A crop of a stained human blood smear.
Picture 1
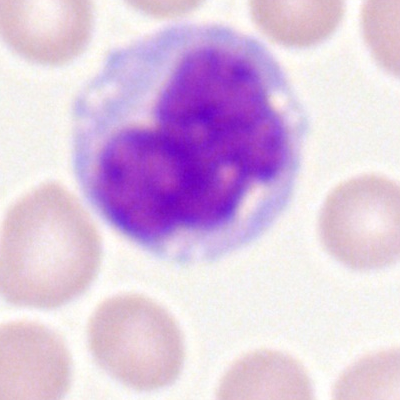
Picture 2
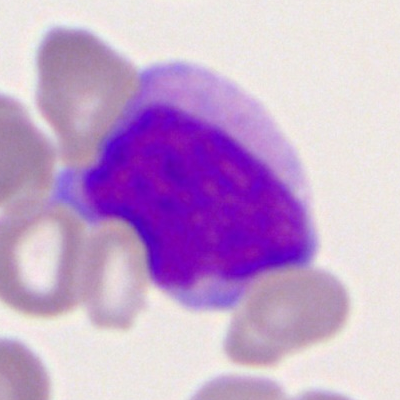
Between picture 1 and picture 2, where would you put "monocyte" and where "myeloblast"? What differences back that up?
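Picture 1 is the monocyte, picture 2 the myeloblast. The big difference is picture 2, where the nucleus, a single unlobed mass, fills most of a roughly oval cell.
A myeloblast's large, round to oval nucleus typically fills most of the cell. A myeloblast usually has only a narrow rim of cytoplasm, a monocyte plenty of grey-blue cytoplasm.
In picture 1 the chromatin is purple and patchy, darker clumps among paler areas, and a few small pale spots lie in the cytoplasm near the edge.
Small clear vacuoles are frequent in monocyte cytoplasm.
Colours are close: pale lilac-blue cytoplasm with no coarse coloured granules in picture 1, pale bluish-lilac with no distinct granules in picture 2. Red cells surround the monocyte without touching it but press against the myeloblast's left side.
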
